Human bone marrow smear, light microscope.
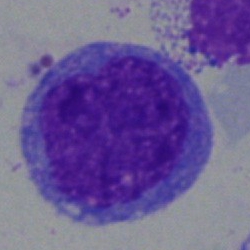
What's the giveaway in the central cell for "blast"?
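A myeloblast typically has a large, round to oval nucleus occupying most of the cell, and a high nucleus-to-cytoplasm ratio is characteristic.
Point one for this blast: the nucleus fills most of the cell, which fits.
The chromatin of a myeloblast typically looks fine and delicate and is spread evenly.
Point two: here the chromatin is deep purple with a fine texture, which agrees, though its mottling is less even. Point three: the nucleus has a shallow notch in its upper edge, which departs from a plain round to oval shape. Point four: no granules are seen in the cytoplasm.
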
